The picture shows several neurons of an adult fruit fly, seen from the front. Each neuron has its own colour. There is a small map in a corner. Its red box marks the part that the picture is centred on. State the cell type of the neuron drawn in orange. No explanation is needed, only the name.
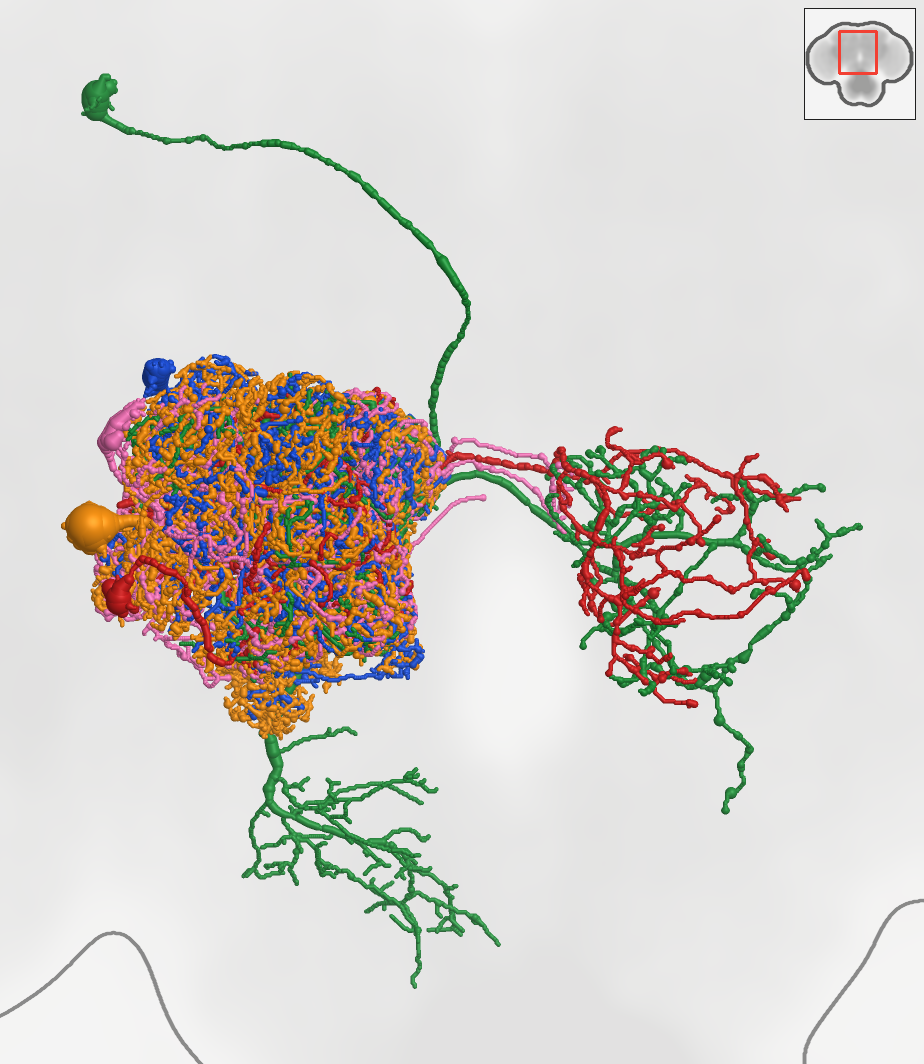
lLN2F_b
